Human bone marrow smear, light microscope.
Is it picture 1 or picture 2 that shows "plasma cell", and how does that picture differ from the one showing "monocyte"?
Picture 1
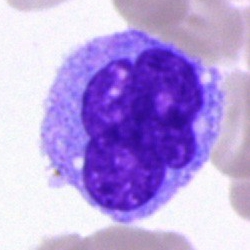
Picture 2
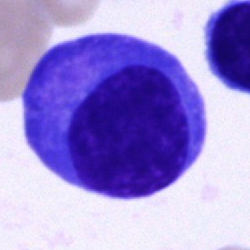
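The monocyte is in picture 1, and the plasma cell is in picture 2. In the monocyte, cytoplasm surrounds the nucleus on all sides, within a roughly round outline. A few small, clear vacuoles lie in this cytoplasm near the cell edge.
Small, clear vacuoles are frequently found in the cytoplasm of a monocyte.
In the plasma cell, the nucleus is off-centre toward the lower right, and the cytoplasm is broadest on the upper left side of it.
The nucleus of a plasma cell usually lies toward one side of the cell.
The plasma cell's cytoplasm stains deep blue and shows no distinct granules, and its chromatin is dense and dark purple, with slight mottling. Picture 1 is slightly soft in focus.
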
